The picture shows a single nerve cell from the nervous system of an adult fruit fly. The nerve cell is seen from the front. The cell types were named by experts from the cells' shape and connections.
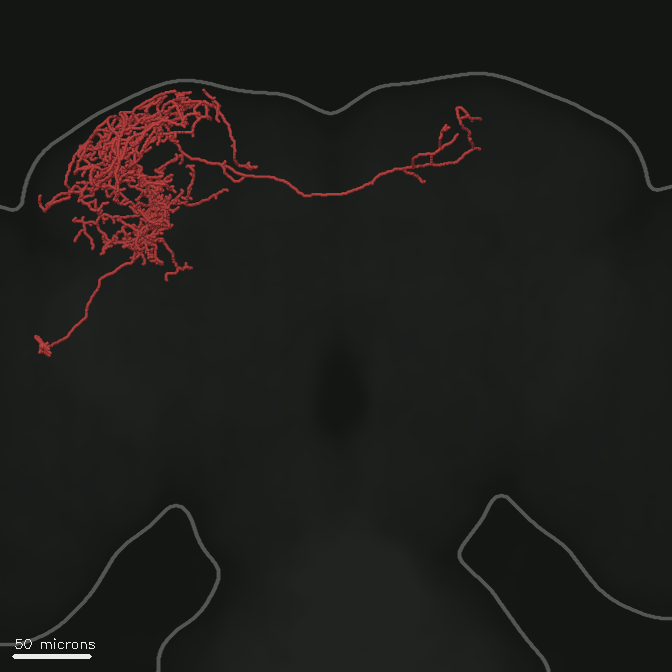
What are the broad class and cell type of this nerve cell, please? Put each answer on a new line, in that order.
central-brain intrinsic neuron
SLP457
